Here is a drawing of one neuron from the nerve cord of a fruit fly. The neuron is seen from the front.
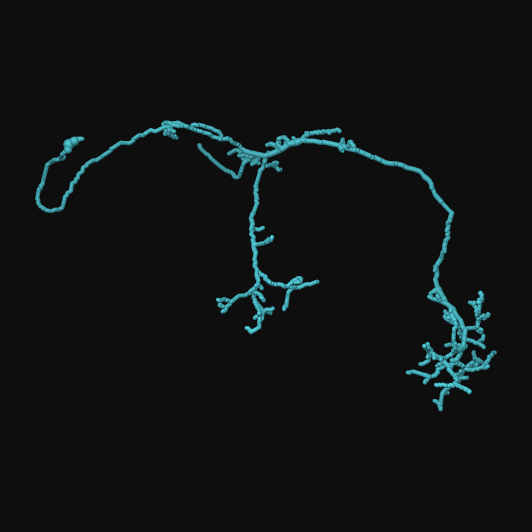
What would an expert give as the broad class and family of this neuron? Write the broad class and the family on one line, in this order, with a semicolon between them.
nerve-cord intrinsic neuron; hemilineage 19B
